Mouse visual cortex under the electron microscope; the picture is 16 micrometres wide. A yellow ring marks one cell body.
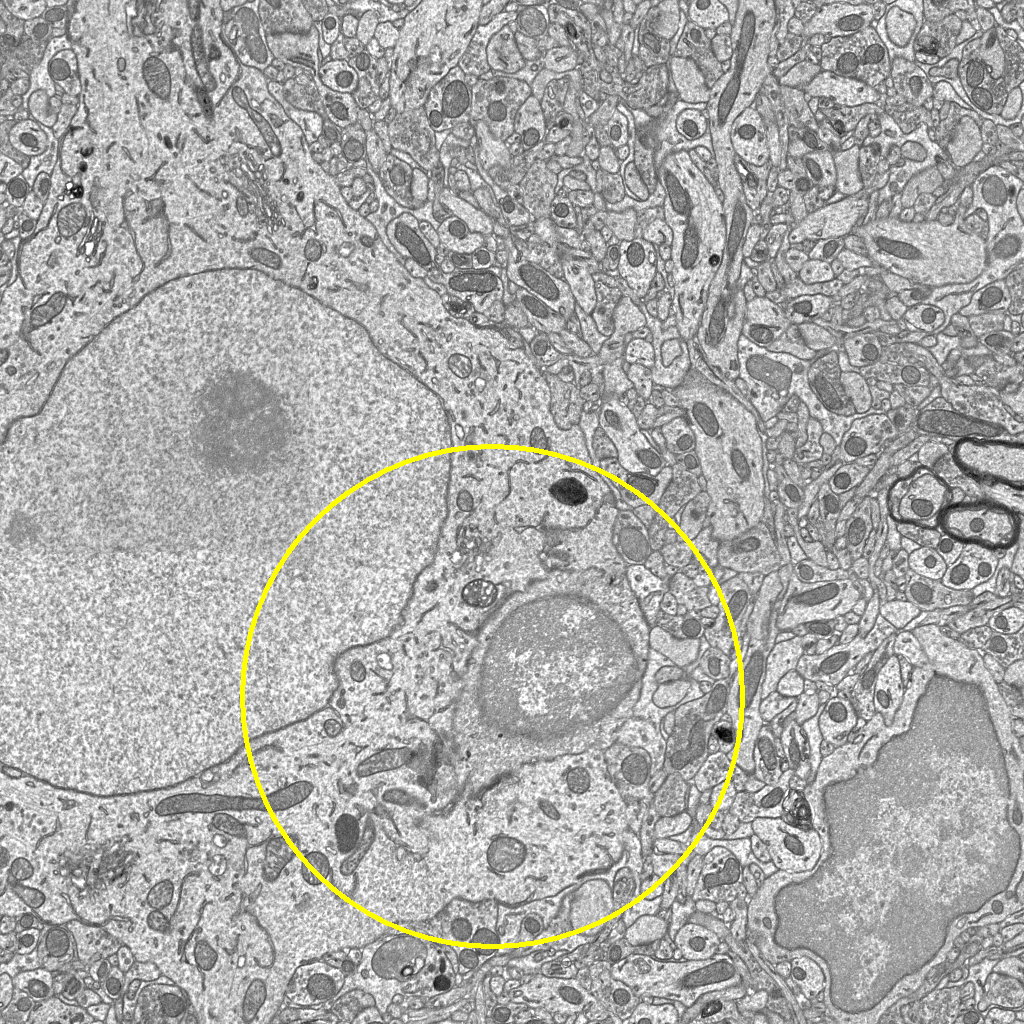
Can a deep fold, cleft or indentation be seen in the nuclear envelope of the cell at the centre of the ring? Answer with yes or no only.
No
